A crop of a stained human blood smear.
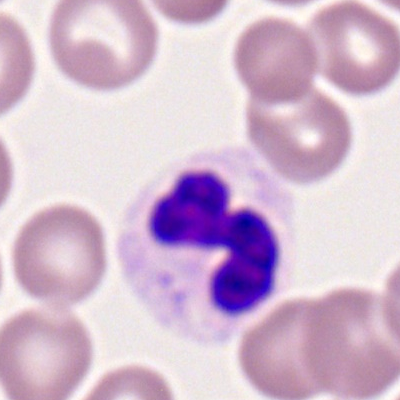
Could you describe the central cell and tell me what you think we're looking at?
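Looking at the outline first, it is roughly round and smooth, with no surface projections. The chromatin appears dark purple and densely clumped. There is plenty of cytoplasm, pale pinkish-lilac, and the granules in it seem fine and faintly lilac rather than large and coarse. And the cell is a segmented neutrophil.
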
